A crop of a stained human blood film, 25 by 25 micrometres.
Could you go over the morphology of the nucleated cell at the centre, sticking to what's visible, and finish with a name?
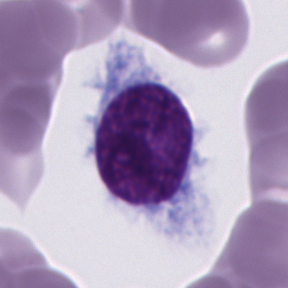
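Deep purple staining runs throughout the nucleus, which has a finely mottled texture. The cytoplasm is pale blue and wispy, not a solid band. Fine hair-like threads fray outward from its edge. It reaches furthest from the nucleus towards the upper left and the lower right. The cell is a hairy cell.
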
